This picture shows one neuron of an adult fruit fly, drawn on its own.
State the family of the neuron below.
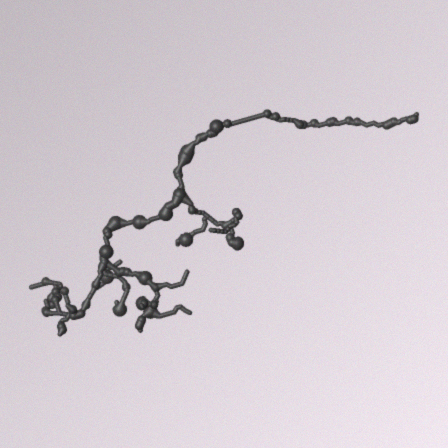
class mechanosensory tactile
